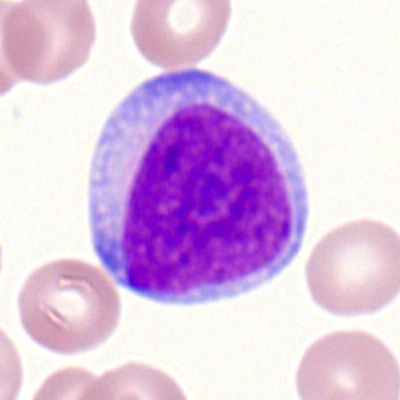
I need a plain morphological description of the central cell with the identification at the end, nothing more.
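Outline roundish and smooth. Surface free of projections or blebs. Chromatin purple, moderately clumped, with paler areas between. Cytoplasm without coarse or brightly coloured granules. Cell: myeloblast.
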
